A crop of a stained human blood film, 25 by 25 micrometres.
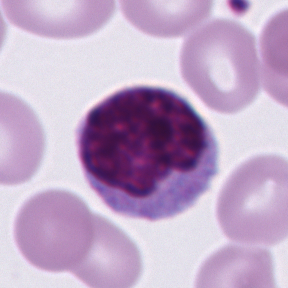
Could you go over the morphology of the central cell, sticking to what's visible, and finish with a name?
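This cell has a smooth, round outline and measures about 12 micrometres across. Its nucleus, about 11 by 9 micrometres, lies toward the upper left and fills about 70% of the cell's area. The chromatin is dark purple and coarsely clumped. Pale greyish-blue cytoplasm forms a crescent along the lower right, and no vacuoles are seen in it. This is a large granular lymphocyte.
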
